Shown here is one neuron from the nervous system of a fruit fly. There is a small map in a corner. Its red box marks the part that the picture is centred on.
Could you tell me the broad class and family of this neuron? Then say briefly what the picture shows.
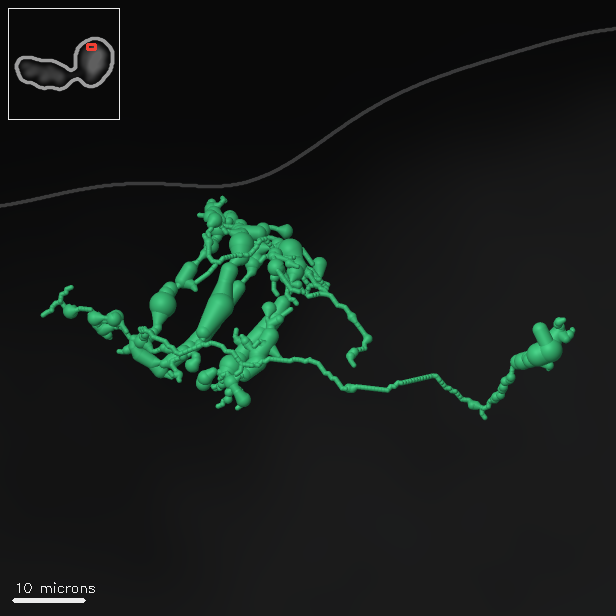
Its broad class is optic-lobe intrinsic neuron. The family is Dm. The cell body is on the right of the picture. From left to right in the picture it spans about 75 microns. Dozens of branch ends can be seen.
